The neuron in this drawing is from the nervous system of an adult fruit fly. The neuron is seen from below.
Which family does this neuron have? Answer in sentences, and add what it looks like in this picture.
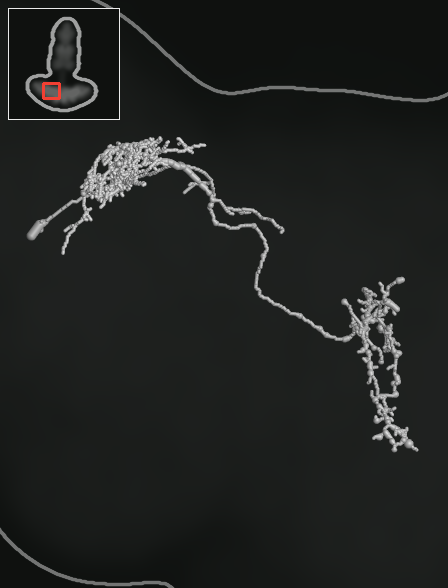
The family is hemilineage VLPd&p1_posterior. This is a central-brain intrinsic neuron. The picture shows dozens of branch ends. In this view it is about as wide as it is tall.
